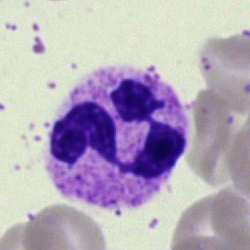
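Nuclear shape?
Several lobes joined by narrow strands.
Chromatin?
Dense, dark purple, clumped.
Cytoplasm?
Plentiful, pale pinkish-lilac, fine lilac granules scattered throughout.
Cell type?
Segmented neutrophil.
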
